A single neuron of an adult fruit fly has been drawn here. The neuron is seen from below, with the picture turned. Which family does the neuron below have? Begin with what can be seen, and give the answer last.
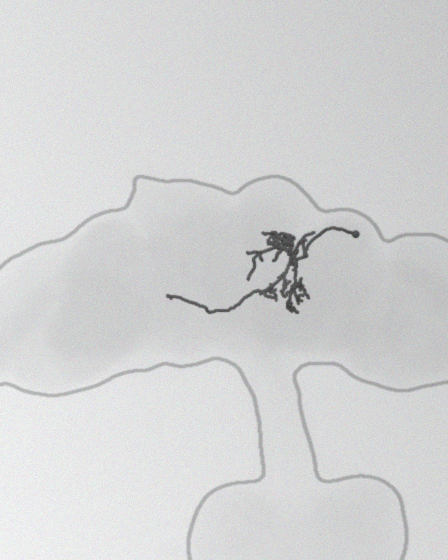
The cell body can be seen on the right of the picture. In this view it is wider than it is tall. This is a central-brain intrinsic neuron. The family is hemilineage LALa1_anterior.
